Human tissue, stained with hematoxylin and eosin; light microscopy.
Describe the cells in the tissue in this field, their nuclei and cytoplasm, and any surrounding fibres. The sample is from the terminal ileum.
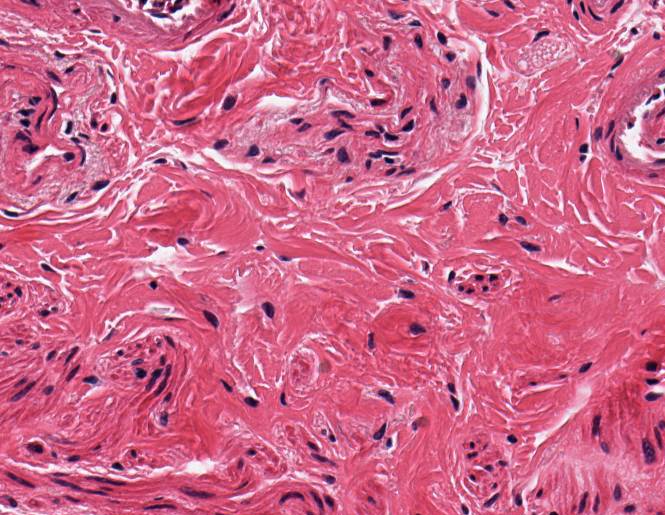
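Densely packed pink fibrous bundles cross the whole field, running in many different directions and interlacing in swirls. Narrow, empty white clefts separate many of the bundles, consistent with a retraction artefact. Neither epithelium nor fat cells appear anywhere.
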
